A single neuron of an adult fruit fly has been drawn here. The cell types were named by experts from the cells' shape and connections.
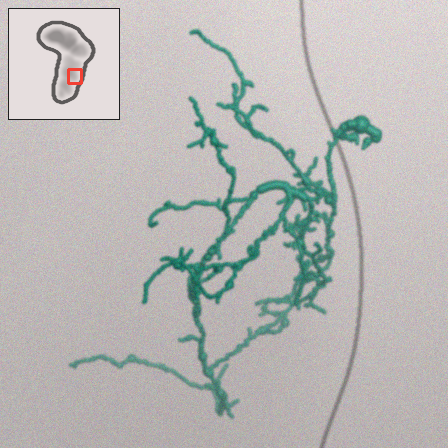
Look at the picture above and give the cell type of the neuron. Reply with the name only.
MNml79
